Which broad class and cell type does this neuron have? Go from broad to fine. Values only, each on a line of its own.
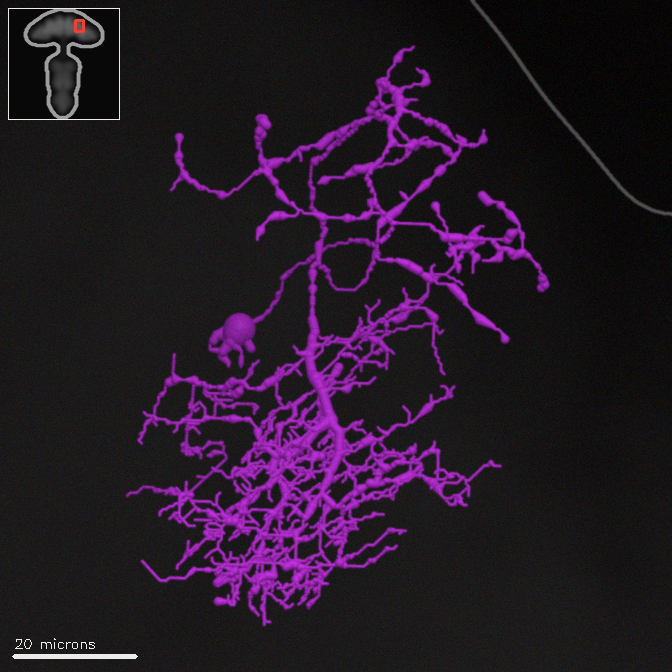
central-brain intrinsic neuron
PVLP139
